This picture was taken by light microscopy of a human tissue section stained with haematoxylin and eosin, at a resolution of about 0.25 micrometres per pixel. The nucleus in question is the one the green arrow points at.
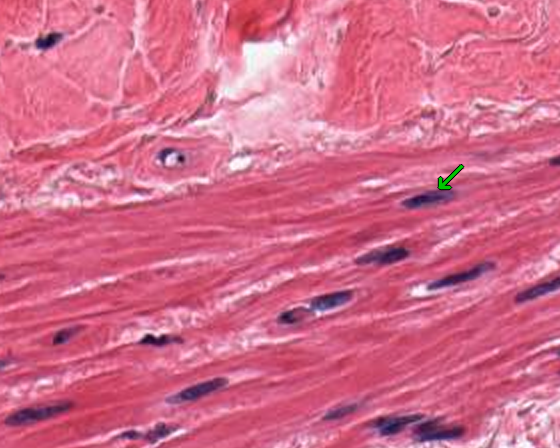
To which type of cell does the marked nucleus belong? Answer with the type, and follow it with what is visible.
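Smooth muscle cell. The nucleus is elongated with blunt, rounded ends and lies along the long axis of the cell. The cytoplasm is pink and finely streaked lengthwise, and its outline does not stand out from the neighbouring cells. The cell lies within a band of parallel elongated cells that all run in the same oblique direction.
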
